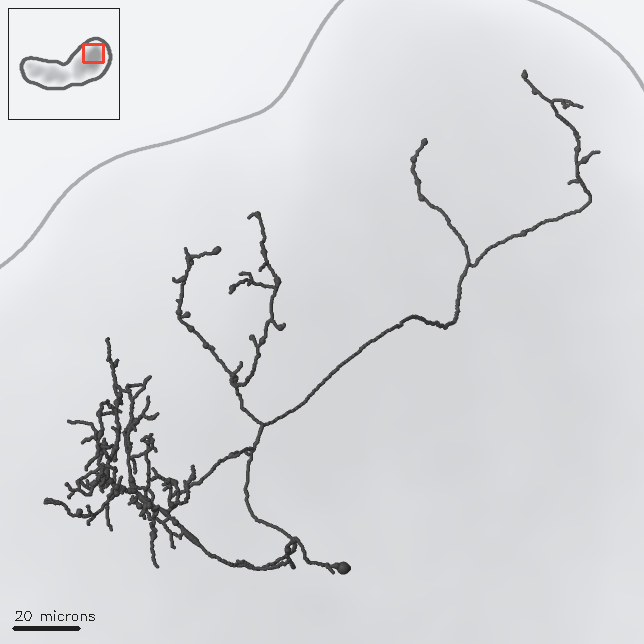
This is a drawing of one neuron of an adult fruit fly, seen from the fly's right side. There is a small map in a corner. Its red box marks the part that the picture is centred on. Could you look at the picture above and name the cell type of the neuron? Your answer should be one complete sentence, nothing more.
The cell type held by this neuron is LHAV7b1.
